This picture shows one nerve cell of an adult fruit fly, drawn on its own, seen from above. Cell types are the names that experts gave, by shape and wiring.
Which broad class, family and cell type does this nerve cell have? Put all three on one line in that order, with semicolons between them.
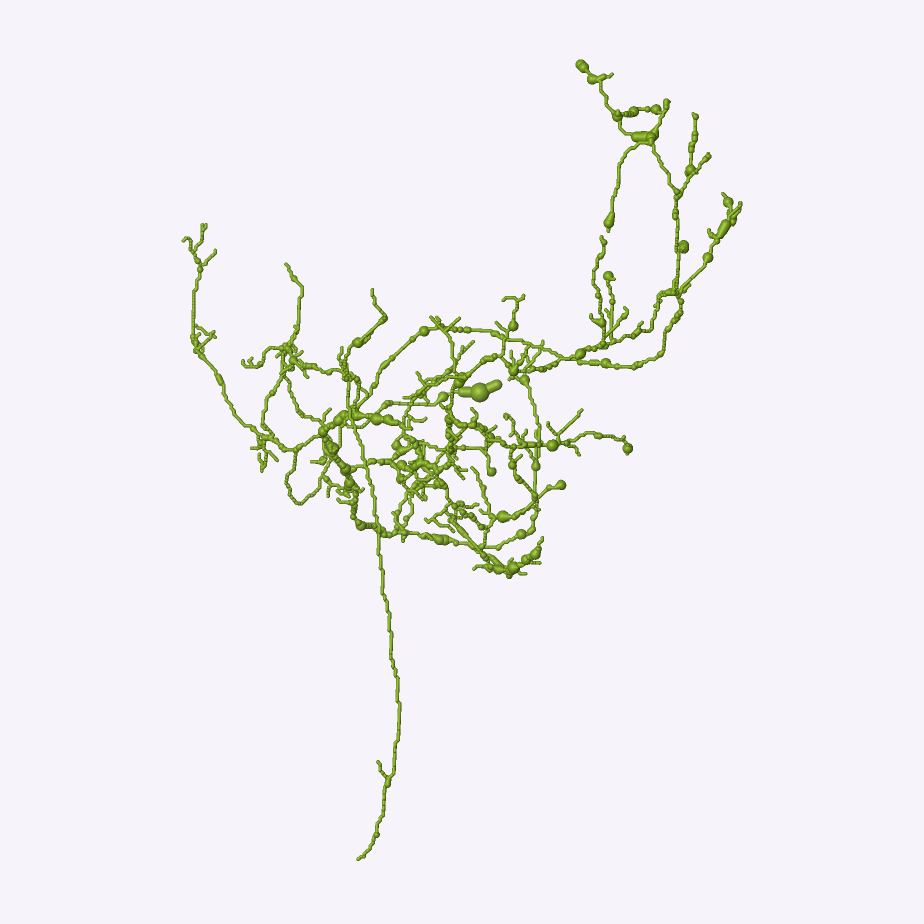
nerve-cord intrinsic neuron; hemilineage 04B; IN04B106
